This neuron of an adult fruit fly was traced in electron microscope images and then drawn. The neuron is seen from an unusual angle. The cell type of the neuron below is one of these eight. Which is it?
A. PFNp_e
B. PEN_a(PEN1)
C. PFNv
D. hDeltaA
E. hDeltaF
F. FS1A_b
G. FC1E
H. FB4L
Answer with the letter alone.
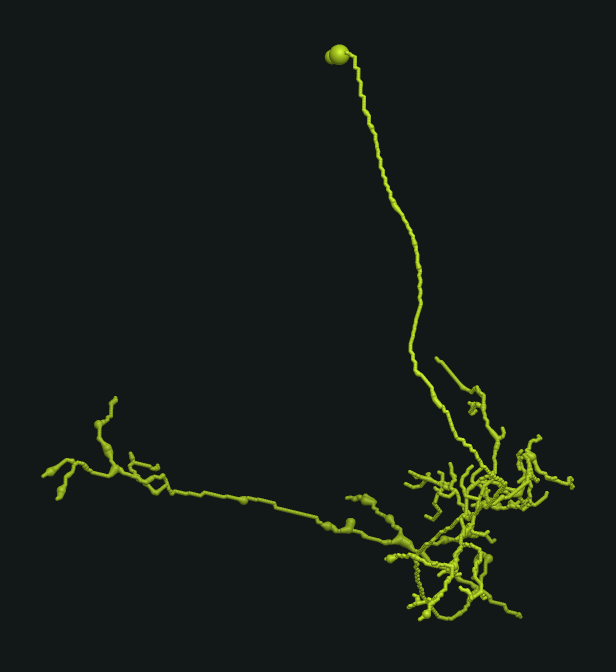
F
